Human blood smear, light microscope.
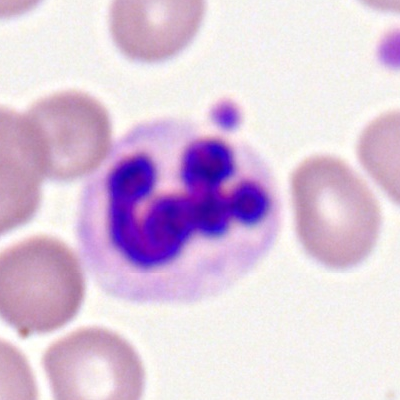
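Segmented neutrophil in the centre. Notice the chromatin: dense, clumped and dark purple, with no nucleoli visible in the nucleus. The cytoplasm is abundant and pale pinkish-lilac, and no large orange or dark coarse granules appear in it.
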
